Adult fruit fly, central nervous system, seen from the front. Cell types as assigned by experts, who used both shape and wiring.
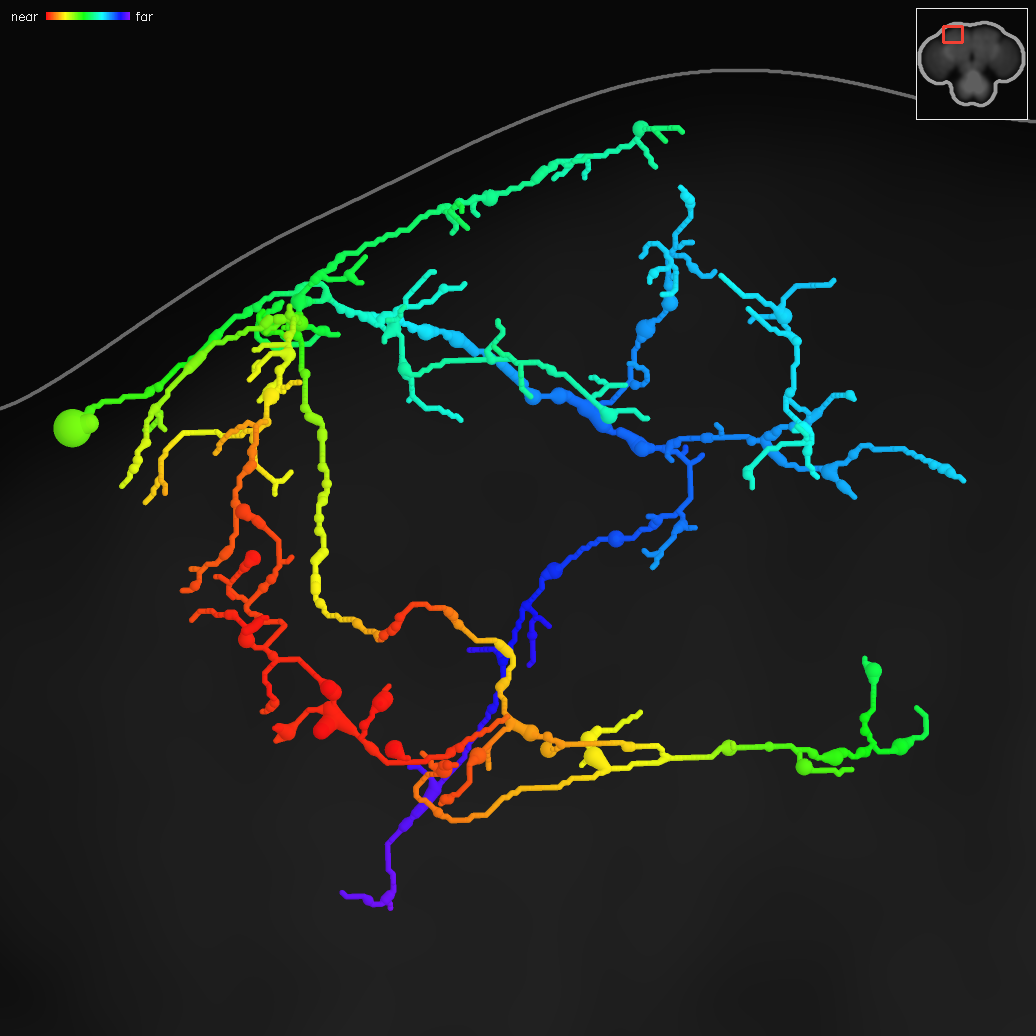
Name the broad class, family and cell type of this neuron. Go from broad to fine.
central-brain intrinsic neuron; hemilineage SLPad1_anterior; CB3603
